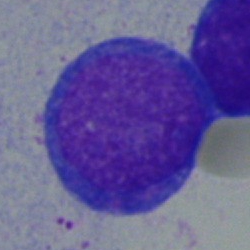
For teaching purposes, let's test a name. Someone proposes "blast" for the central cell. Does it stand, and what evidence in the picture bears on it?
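Looking at the chromatin first, it is finely stippled and evenly spread, with no coarse clumps.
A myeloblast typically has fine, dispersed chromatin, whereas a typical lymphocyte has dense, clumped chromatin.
So this feature goes with blast and against lymphocyte. The cytoplasm is a thin rim of deep blue around the nucleus.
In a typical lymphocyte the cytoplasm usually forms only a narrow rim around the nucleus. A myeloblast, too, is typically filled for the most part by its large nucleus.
That thin rim would therefore sit with either name. The outline is round and smooth, and the surface shows no blebs or projections. The cytoplasm holds no granules and no vacuoles. Weighing it all, the chromatin tips the balance: blast fits.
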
